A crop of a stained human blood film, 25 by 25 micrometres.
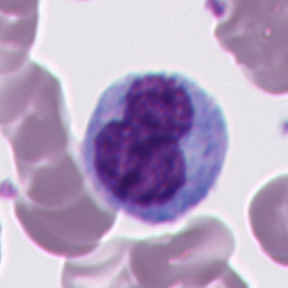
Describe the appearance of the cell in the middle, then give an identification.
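Look first at the outline: it is round and smooth. The nucleus sits toward the left, so a wider band of cytoplasm is left on the right. Its chromatin is dark purple and coarsely clumped, and the nucleus measures about 12 by 8 micrometres. The cytoplasm is a pale greyish blue. This cell is a monocyte.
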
